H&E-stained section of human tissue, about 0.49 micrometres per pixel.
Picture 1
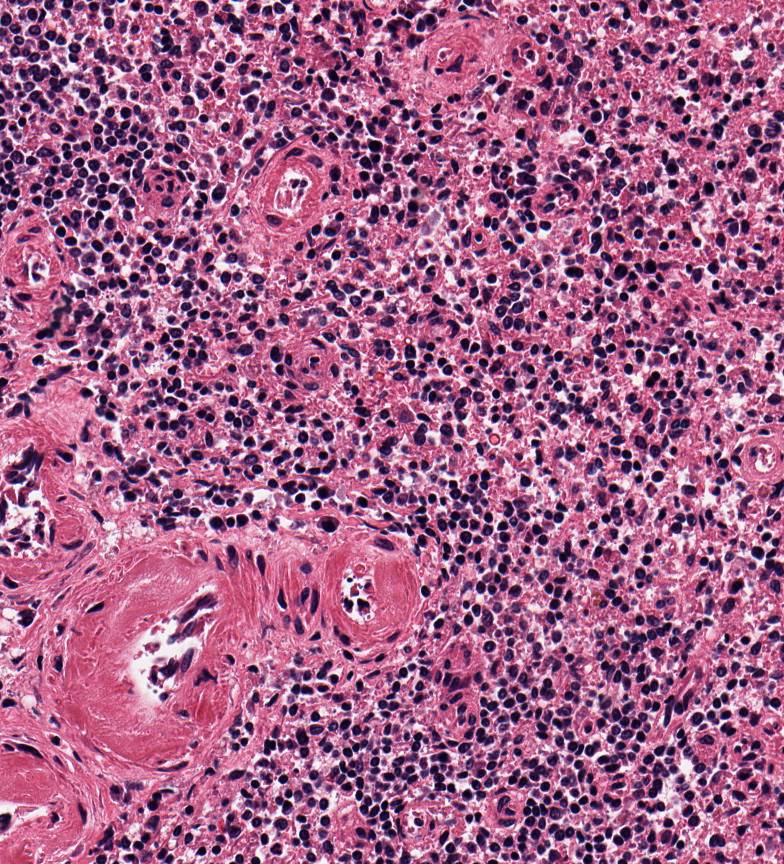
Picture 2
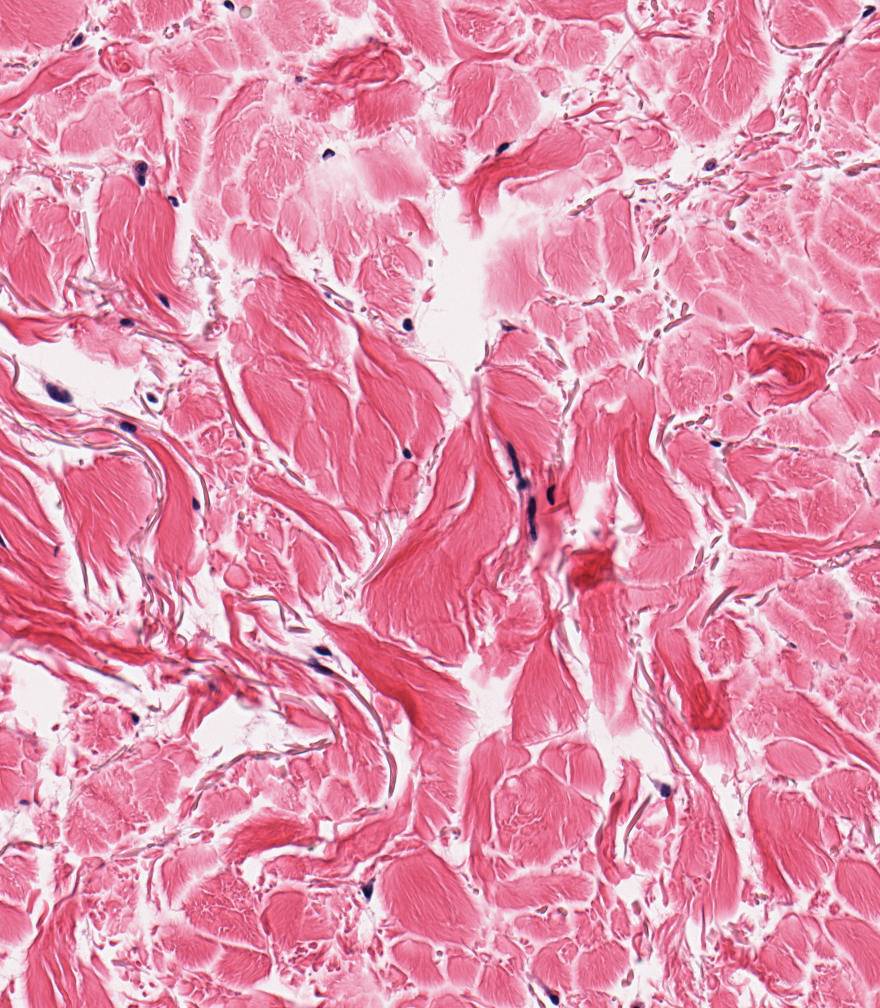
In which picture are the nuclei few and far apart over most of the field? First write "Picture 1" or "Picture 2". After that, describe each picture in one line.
Picture 2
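In picture 1: The whole field is a dense, solid sheet of closely packed cells, with no epithelium or glands.
In picture 2: Nuclei are sparse, small and dark, scattered singly between the fibres.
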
